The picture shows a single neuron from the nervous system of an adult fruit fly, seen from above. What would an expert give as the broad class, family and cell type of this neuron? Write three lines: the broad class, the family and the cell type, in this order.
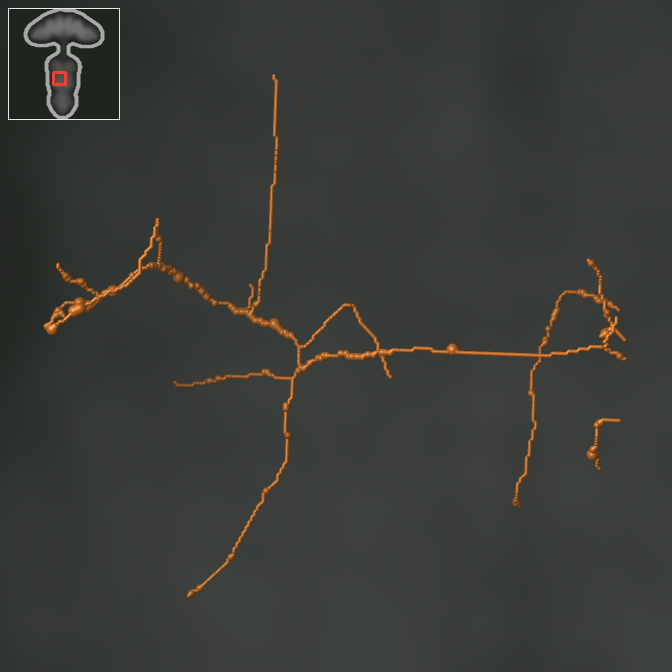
nerve-cord intrinsic neuron
hemilineage 07B
IN07B073_f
